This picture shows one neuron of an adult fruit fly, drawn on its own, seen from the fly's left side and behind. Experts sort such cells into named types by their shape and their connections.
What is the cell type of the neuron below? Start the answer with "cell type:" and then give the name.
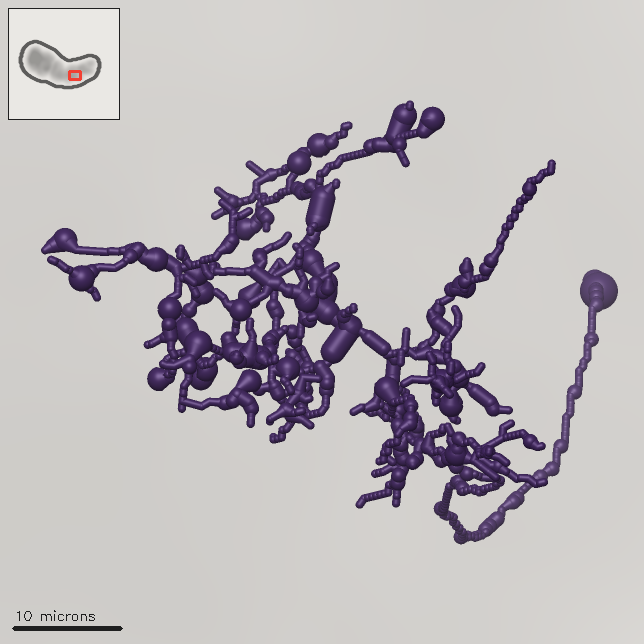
cell type: IN09A087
